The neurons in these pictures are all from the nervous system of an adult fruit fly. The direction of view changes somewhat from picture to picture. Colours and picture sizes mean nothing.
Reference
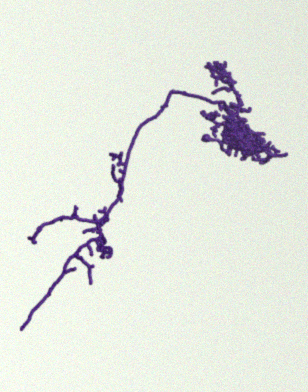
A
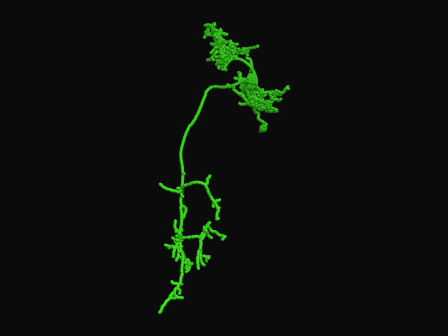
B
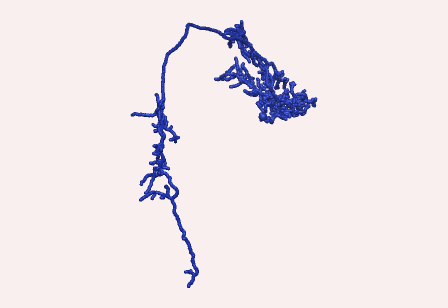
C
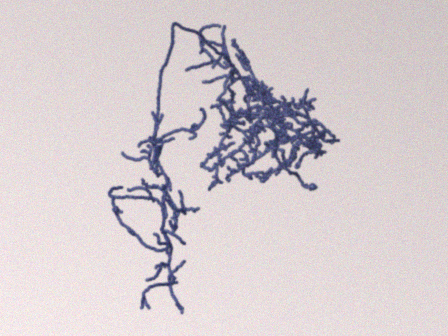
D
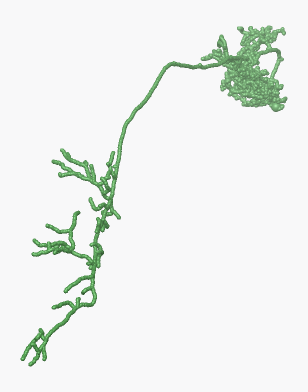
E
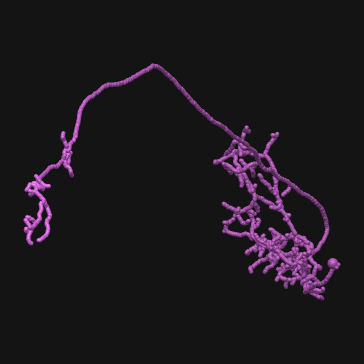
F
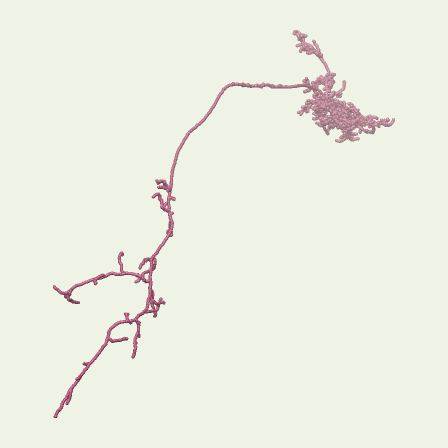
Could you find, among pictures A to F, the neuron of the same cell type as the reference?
Picture F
